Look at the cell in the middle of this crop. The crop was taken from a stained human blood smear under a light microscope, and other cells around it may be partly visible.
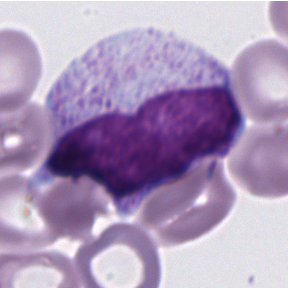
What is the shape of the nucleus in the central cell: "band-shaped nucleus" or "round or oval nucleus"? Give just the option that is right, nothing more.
Band-shaped nucleus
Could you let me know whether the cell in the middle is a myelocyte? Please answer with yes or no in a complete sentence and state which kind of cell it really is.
Yes, the cell here in the middle is a myelocyte.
